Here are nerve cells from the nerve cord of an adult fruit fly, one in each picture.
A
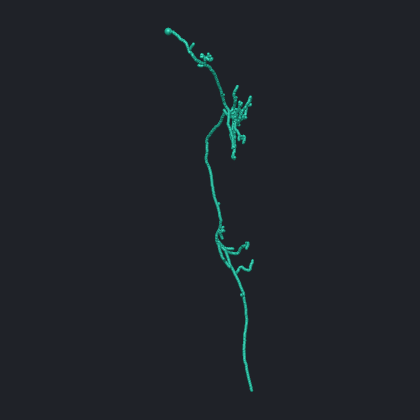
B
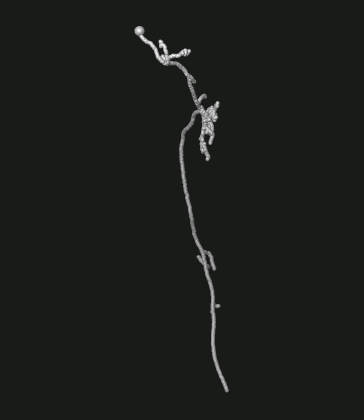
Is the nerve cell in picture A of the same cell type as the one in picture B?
yes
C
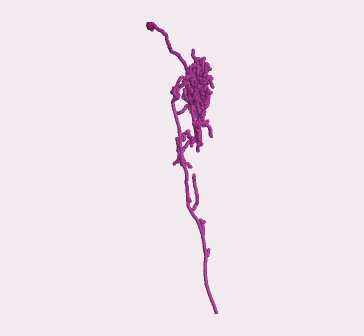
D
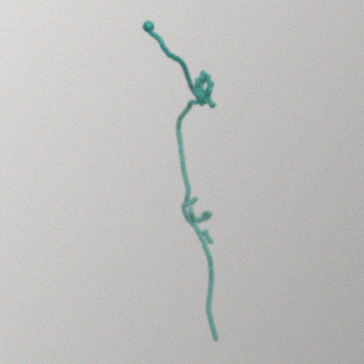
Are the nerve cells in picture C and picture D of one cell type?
no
